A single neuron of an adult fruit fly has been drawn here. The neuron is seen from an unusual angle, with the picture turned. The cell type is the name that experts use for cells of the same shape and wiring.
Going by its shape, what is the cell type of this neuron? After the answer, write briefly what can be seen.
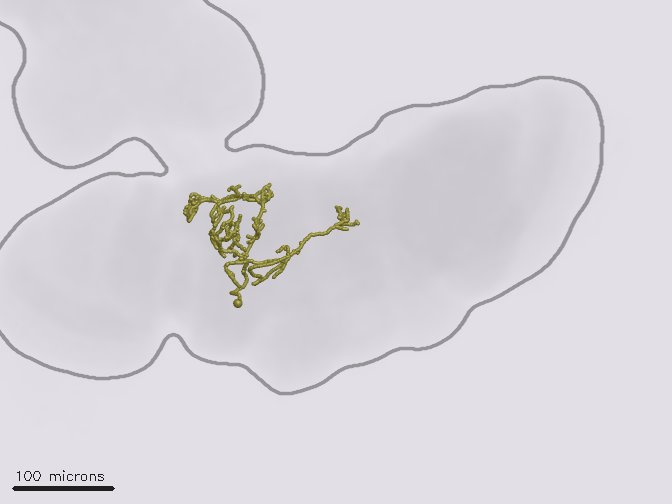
The cell type is SLP170. This is a central-brain intrinsic neuron. From left to right in the picture it spans about 180 microns. As drawn here it is wider than it is tall.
